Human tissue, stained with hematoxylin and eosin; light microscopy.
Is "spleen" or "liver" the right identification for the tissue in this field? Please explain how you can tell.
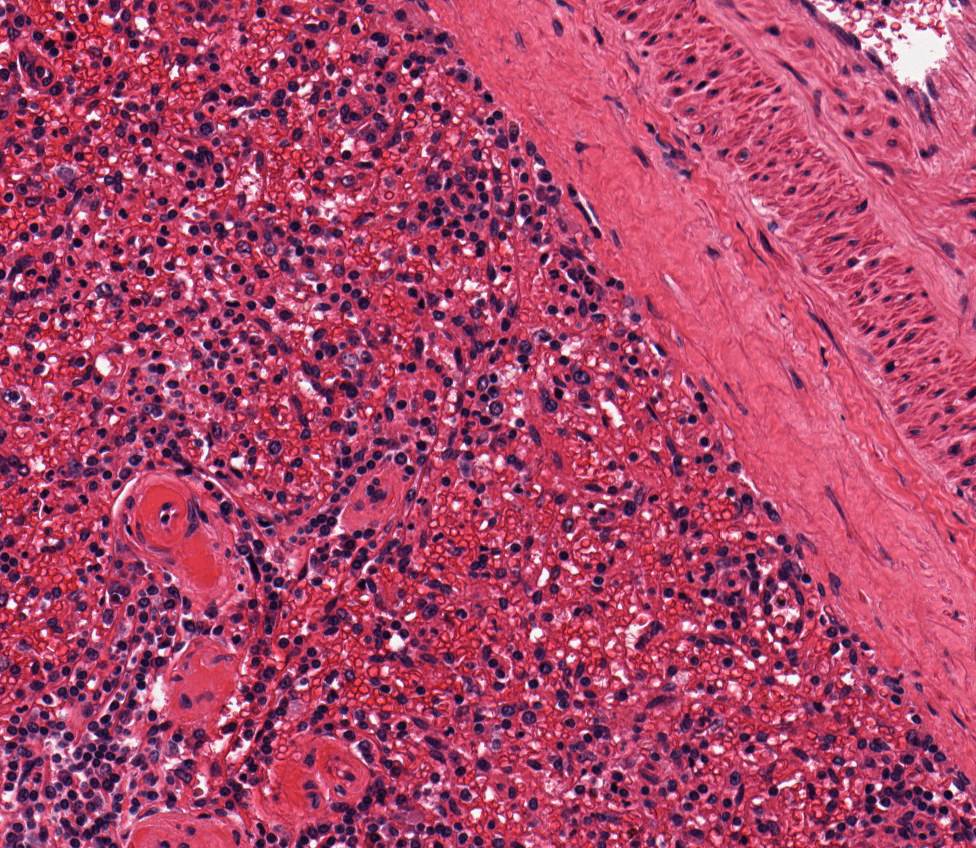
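It's spleen. Red blood cells pack densely through most of the cellular tissue on the left, with many small cells scattered among them whose round, dark, evenly stained nuclei and scant cytoplasm fit lymphocytes.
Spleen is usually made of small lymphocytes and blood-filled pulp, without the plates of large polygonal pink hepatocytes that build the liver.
The diagonal band is pale pink, wavy collagen with few nuclei, and beyond it at the upper right, elongated spindle-shaped smooth muscle nuclei run parallel to it.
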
